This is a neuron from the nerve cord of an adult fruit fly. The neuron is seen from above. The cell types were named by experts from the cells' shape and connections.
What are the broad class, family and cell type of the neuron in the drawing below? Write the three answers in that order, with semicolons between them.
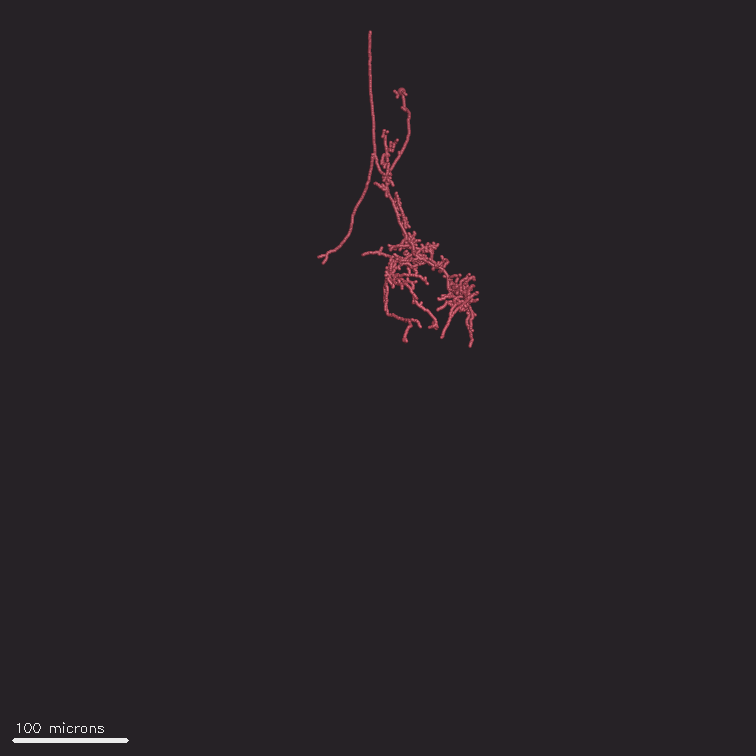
ascending neuron; hemilineage 08B; AN08B061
